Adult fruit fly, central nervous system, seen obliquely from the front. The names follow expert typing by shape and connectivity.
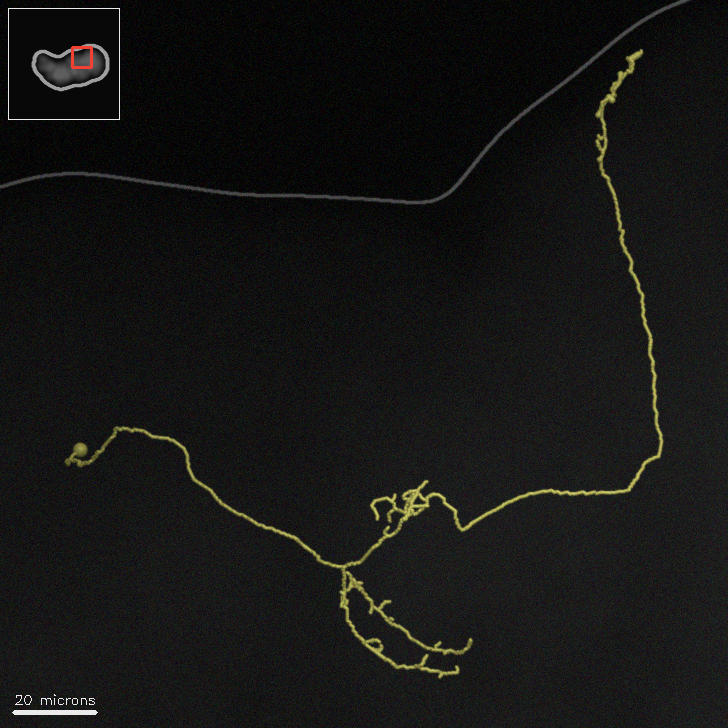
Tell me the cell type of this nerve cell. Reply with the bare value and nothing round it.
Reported: FS4A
